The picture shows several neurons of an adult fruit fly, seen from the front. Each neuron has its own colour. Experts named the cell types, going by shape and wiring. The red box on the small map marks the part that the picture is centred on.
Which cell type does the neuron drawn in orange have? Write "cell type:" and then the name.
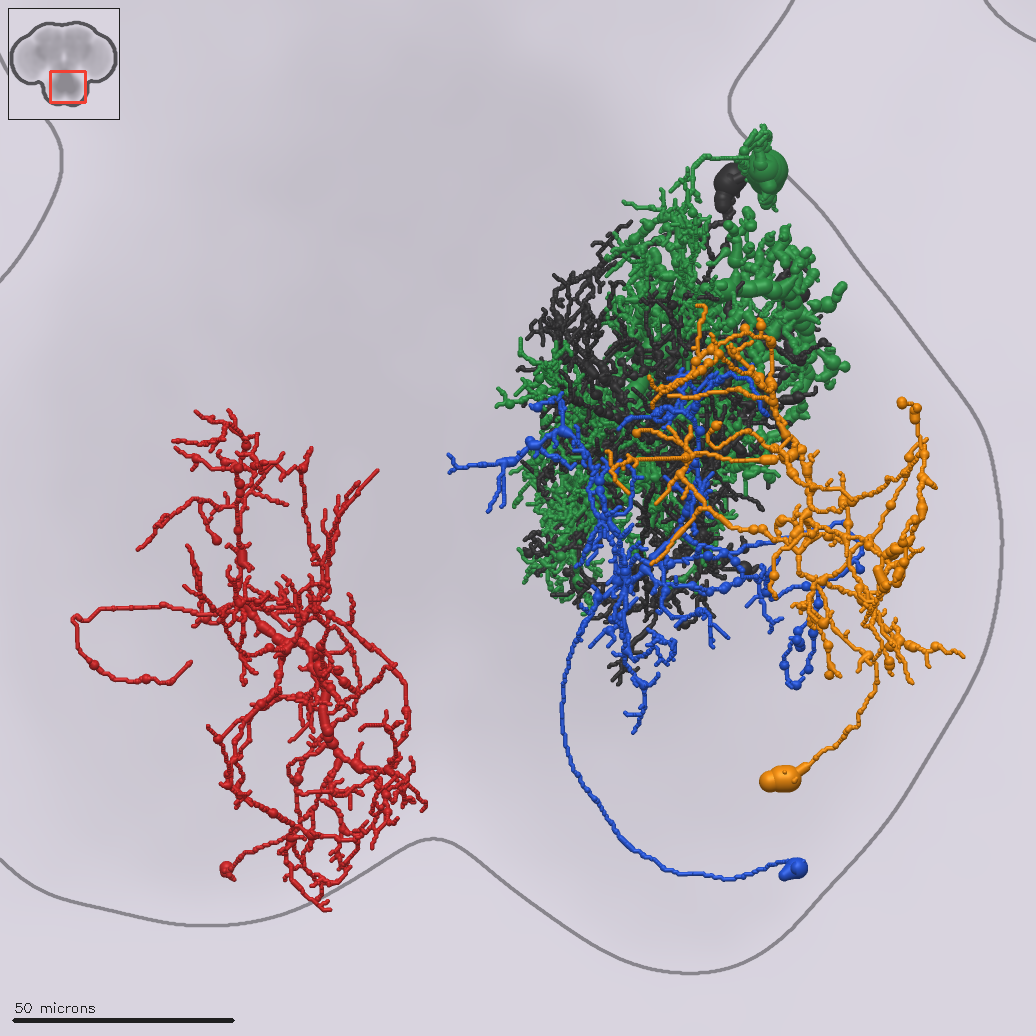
cell type: IN04B070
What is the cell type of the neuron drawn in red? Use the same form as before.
cell type: IN04B089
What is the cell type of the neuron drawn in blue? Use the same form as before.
cell type: IN04B097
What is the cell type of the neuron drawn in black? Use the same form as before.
cell type: IN21A016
